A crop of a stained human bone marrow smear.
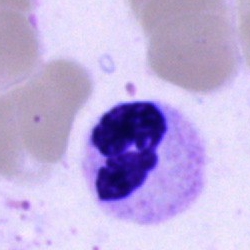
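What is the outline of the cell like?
Smooth and round.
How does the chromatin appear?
Dark purple and coarsely clumped, with no nucleoli to be seen in the nucleus.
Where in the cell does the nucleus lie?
Toward the left side, so that more cytoplasm is left on the right.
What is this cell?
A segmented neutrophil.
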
